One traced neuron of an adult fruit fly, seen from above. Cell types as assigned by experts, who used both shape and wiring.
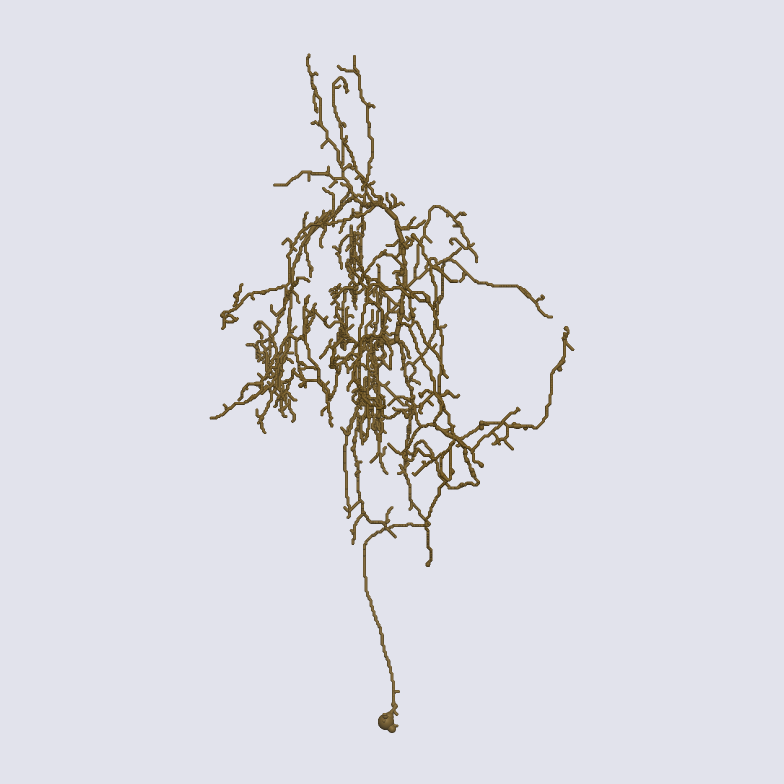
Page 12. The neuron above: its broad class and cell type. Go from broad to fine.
nerve-cord intrinsic neuron; INXXX242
